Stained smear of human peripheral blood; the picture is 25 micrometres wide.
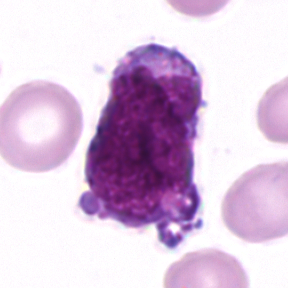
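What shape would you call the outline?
An upright oblong, rounded at its upper end.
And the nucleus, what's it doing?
Filling nearly the whole cell, with a dark groove running vertically down its middle.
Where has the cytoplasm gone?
Just a small pale greyish cap sits at the top of the cell.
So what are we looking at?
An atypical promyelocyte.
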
